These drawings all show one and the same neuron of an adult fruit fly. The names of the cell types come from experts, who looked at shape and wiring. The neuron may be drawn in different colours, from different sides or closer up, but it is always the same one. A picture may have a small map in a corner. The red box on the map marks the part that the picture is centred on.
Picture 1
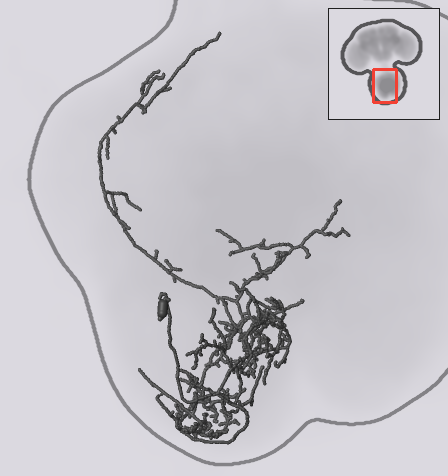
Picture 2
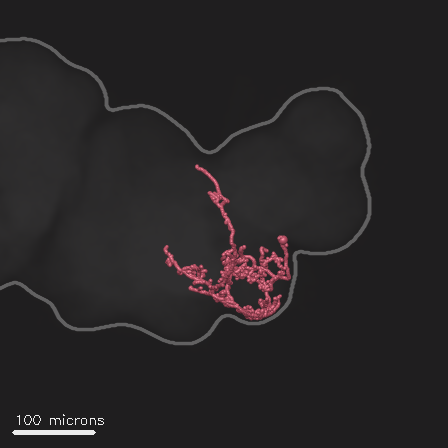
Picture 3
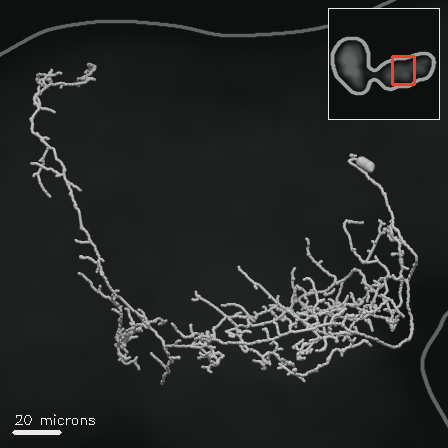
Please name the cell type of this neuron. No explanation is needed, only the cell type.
IN19A042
